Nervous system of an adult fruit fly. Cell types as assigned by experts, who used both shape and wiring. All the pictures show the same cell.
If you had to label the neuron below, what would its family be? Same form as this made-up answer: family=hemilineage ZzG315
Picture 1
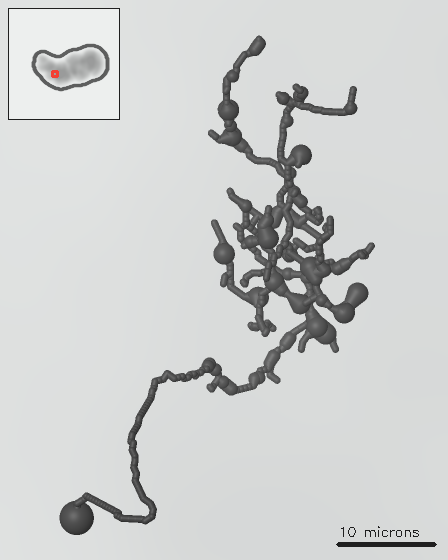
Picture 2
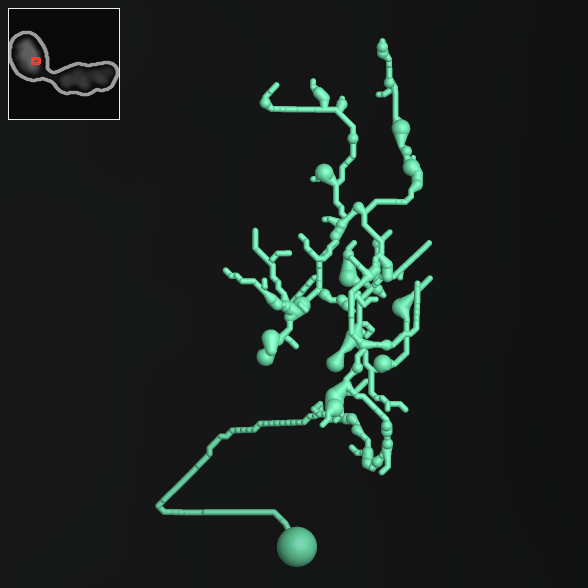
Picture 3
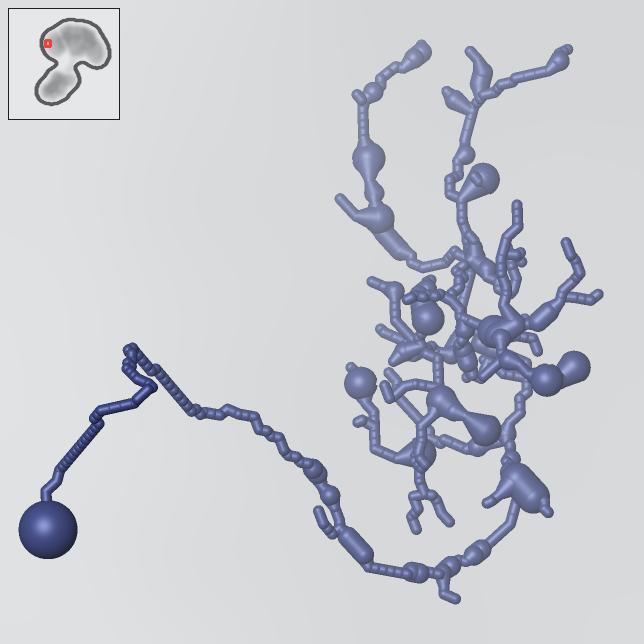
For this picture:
family=Cm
